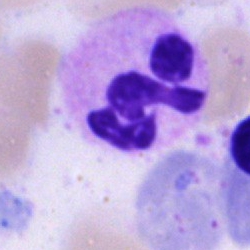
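Segmented neutrophil, centre, in a stained human bone marrow smear under the light microscope. The cell outline is roughly round. Dense chromatin stains dark purple. No nucleoli are visible in the nucleus.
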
